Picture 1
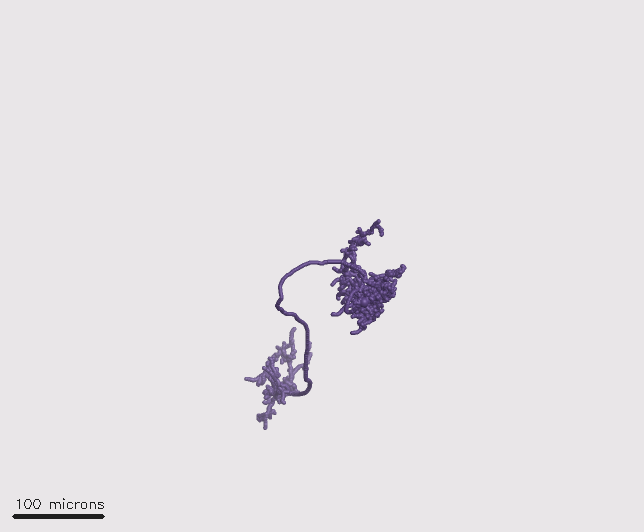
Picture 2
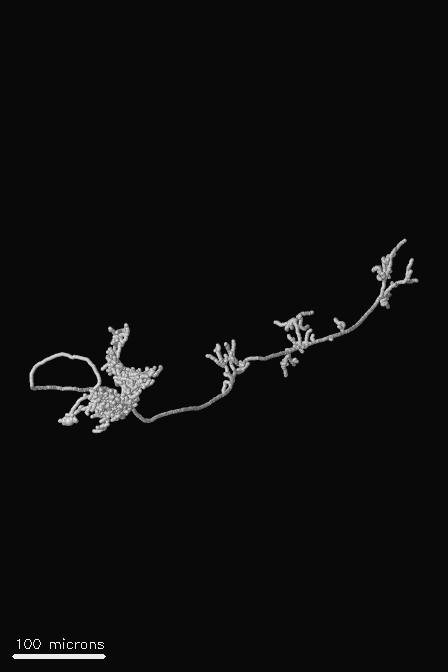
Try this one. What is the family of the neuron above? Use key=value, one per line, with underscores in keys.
family=hemilineage MD3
